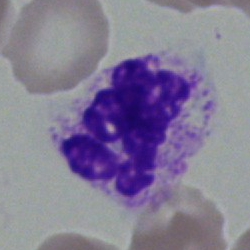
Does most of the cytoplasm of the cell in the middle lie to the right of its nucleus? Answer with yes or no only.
Yes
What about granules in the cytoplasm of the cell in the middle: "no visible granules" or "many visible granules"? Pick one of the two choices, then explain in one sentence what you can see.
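Many visible granules. The cytoplasm holds many small purple granules.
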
